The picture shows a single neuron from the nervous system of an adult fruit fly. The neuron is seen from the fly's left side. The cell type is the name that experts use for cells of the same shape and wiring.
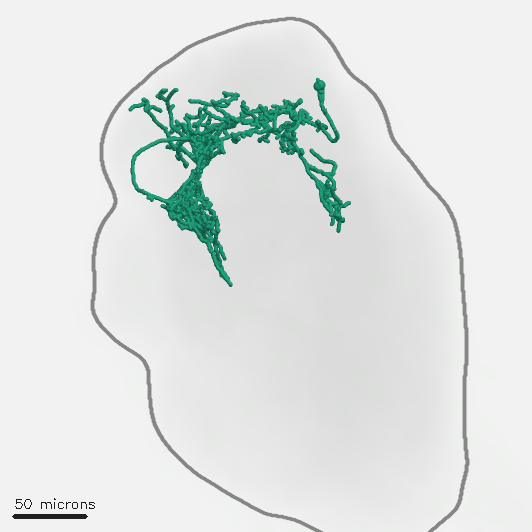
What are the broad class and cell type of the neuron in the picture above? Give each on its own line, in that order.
central-brain intrinsic neuron
SMP370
